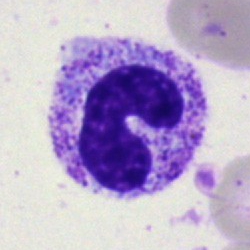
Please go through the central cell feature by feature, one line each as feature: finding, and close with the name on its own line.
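Nucleus: kidney-shaped, deep notch opening right
Chromatin: dense, dark purple, coarsely clumped
Nucleoli: none visible
Cytoplasmic vacuoles: none
Name: band neutrophil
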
